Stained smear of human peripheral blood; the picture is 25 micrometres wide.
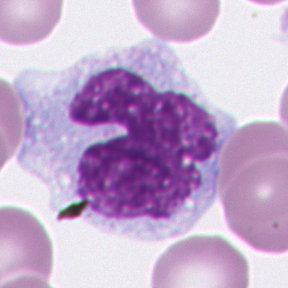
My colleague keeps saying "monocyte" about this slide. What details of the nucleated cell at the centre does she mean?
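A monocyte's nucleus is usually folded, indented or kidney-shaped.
Here the nucleus is folded into a broad C shape, its notch opening towards the left, which fits a monocyte.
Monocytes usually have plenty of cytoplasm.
This cell's cytoplasm is plentiful as well, forming a wide rim that is widest on the left side of the nucleus. It is pale greyish blue and holds only fine, faint lilac dust-like granules.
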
